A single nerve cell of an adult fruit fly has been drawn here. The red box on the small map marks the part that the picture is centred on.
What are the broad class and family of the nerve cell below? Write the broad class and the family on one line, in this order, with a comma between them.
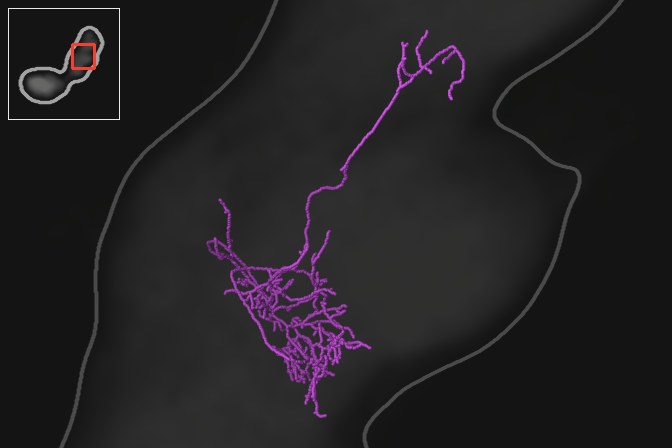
nerve-cord intrinsic neuron, hemilineage 17A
